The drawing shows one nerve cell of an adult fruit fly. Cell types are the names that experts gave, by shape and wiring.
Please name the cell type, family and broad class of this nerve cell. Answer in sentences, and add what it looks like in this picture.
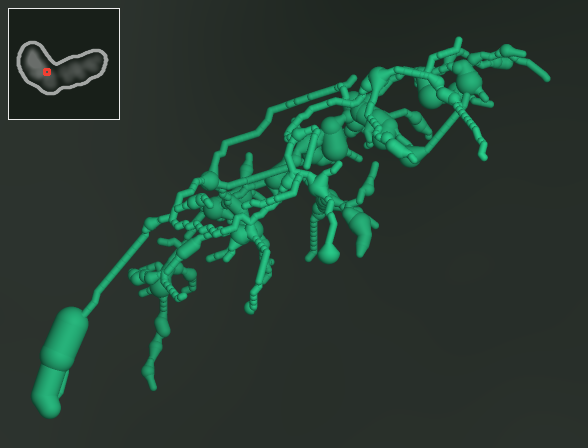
The cell type is Dm10. The family is Dm. Its broad class is optic-lobe intrinsic neuron. The cell body is at the lower left of the picture. The picture shows dozens of branch ends.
